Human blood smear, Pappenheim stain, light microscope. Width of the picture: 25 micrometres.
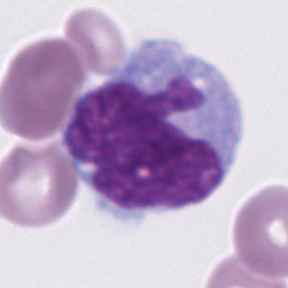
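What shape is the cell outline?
Roughly round, with a slightly uneven margin.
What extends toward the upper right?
A narrower arm of the nucleus.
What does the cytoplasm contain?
A few small clear vacuoles, but no coarse or brightly coloured granules.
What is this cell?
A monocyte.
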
